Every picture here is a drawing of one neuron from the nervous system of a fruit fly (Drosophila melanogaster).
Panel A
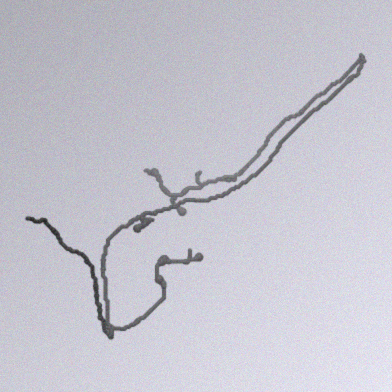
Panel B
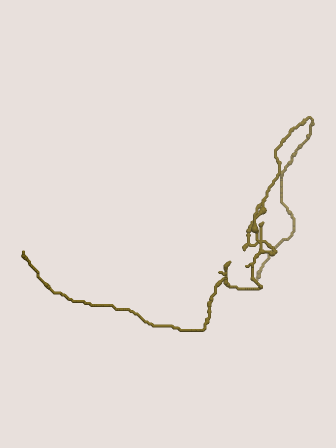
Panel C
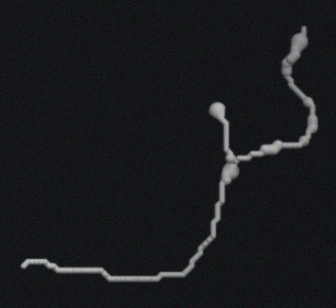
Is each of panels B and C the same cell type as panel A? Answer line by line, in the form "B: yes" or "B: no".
B: no
C: no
